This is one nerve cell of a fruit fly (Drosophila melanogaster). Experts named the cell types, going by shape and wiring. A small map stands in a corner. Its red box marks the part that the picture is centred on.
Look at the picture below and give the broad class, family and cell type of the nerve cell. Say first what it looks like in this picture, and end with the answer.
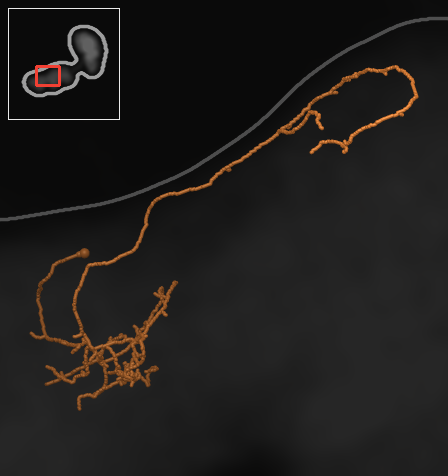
The cell body is on the left of the picture. As drawn here it is about as wide as it is tall. It is a nerve-cord intrinsic neuron. The family is hemilineage 19B. Its cell type is IN19B089.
